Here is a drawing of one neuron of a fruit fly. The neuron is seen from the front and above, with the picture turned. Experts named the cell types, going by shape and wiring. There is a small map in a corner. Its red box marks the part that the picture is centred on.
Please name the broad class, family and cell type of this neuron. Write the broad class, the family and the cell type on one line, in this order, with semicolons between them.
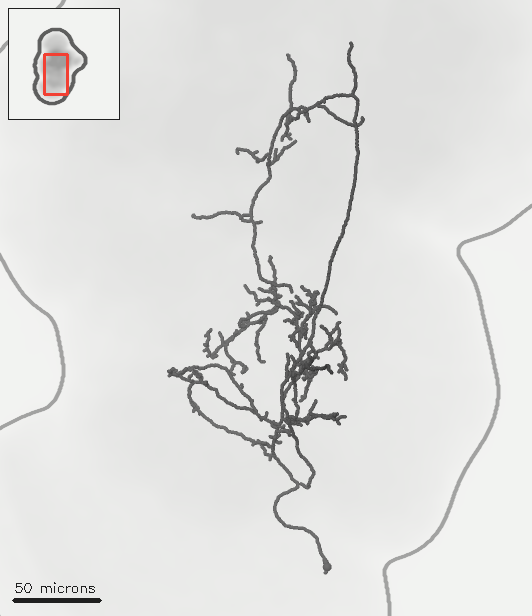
central-brain intrinsic neuron; hemilineage LHl1; AVLP760m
